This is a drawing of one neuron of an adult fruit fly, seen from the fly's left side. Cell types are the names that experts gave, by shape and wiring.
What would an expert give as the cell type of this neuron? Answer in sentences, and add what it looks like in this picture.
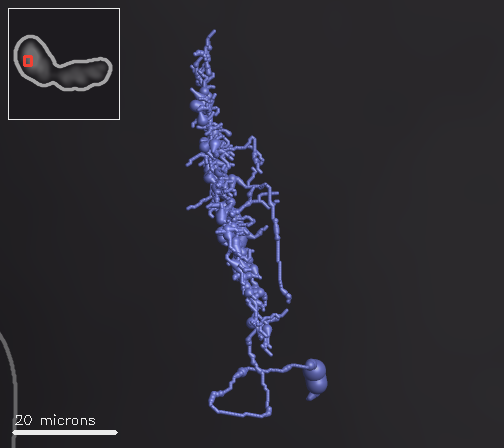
The cell type is Dm12. This is an optic-lobe intrinsic neuron. The cell body can be seen at the bottom of the picture. From top to bottom in the picture it spans about 75 microns. Dozens of branch ends can be seen.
